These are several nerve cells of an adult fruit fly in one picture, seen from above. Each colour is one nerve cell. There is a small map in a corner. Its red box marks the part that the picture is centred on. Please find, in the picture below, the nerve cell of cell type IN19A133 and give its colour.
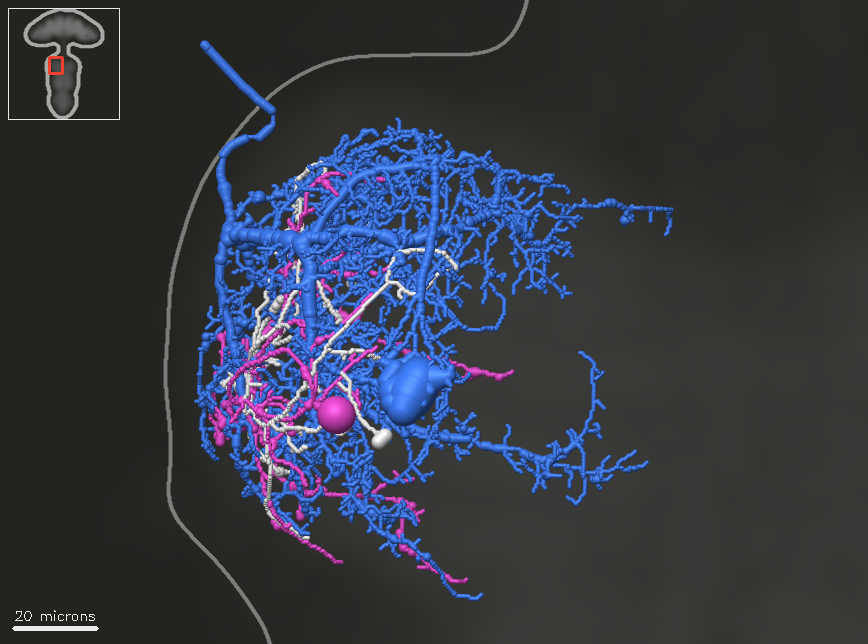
magenta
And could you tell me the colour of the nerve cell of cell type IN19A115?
white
